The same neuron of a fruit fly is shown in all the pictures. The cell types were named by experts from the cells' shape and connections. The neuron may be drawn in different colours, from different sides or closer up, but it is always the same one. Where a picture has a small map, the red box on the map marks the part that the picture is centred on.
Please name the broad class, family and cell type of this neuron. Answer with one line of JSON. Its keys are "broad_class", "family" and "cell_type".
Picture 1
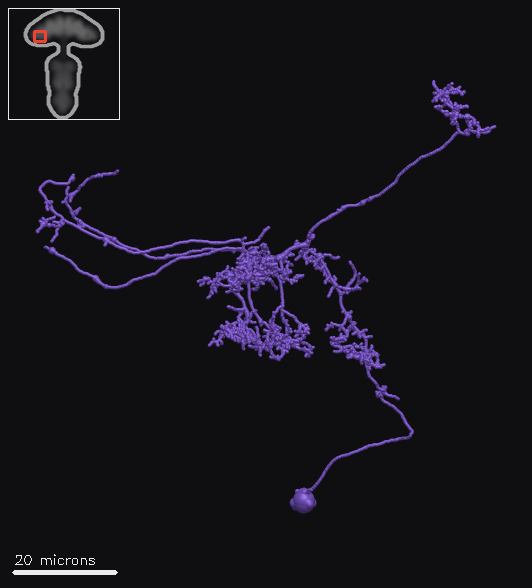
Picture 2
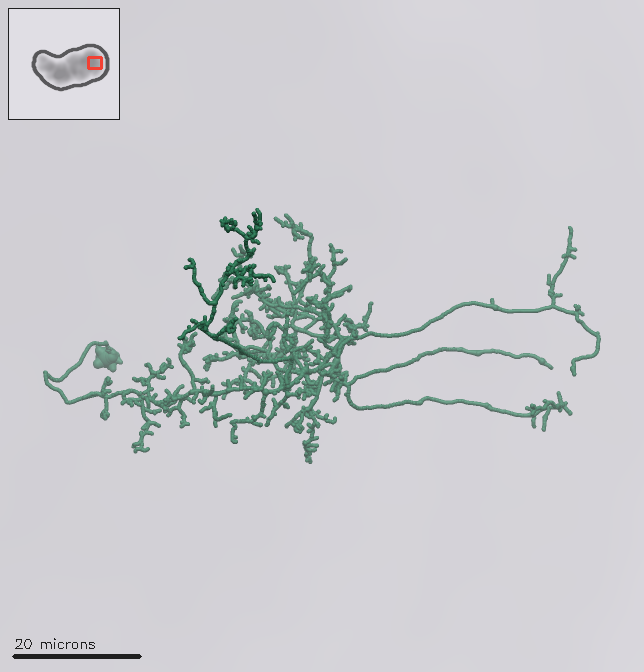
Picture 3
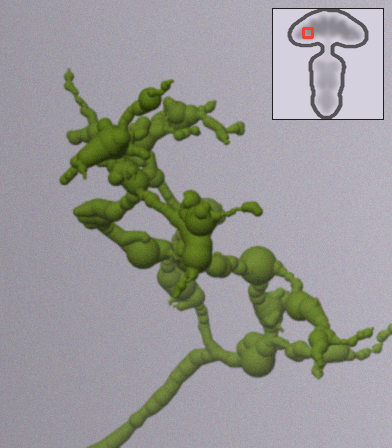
{"broad_class": "optic-lobe intrinsic neuron", "family": "Y", "cell_type": "Y11"}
